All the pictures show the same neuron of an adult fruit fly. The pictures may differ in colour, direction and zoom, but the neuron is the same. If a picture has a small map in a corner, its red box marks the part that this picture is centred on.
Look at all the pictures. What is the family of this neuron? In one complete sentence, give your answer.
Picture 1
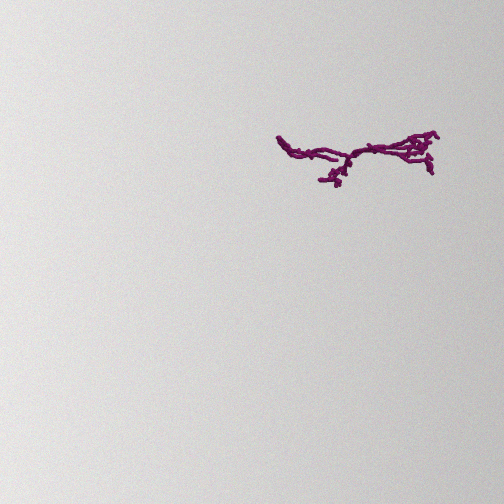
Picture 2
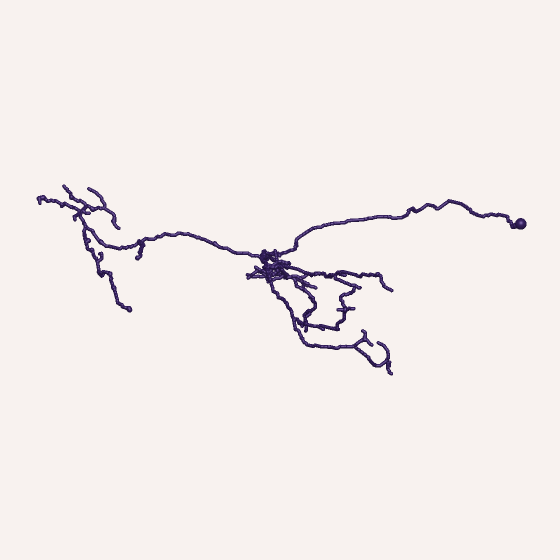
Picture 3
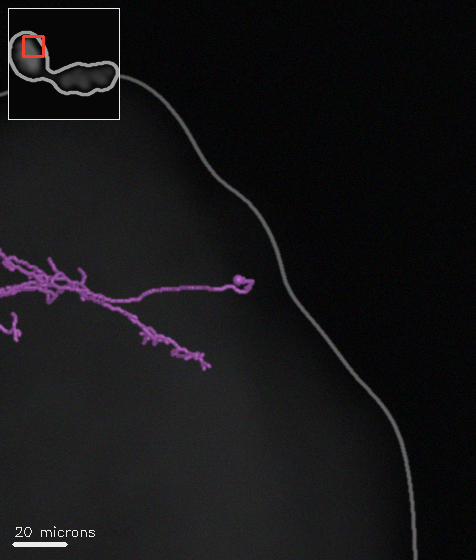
With respect to family, the neuron is hemilineage CLp2.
